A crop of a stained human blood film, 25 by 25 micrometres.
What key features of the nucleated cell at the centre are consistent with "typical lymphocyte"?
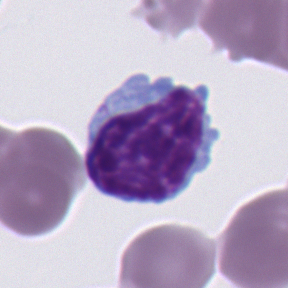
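Typical lymphocyte: nucleus fills about 70% of cell area, which fits.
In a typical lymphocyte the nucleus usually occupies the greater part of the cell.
Nucleus a single rounded oval mass, no lobes. Chromatin dark purple, coarsely clumped, paler streaks between clumps. Nucleus reaches lower left cell edge; cytoplasm lies mostly above and to the right. Outline irregular, with small knobby projections along upper and right edges.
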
